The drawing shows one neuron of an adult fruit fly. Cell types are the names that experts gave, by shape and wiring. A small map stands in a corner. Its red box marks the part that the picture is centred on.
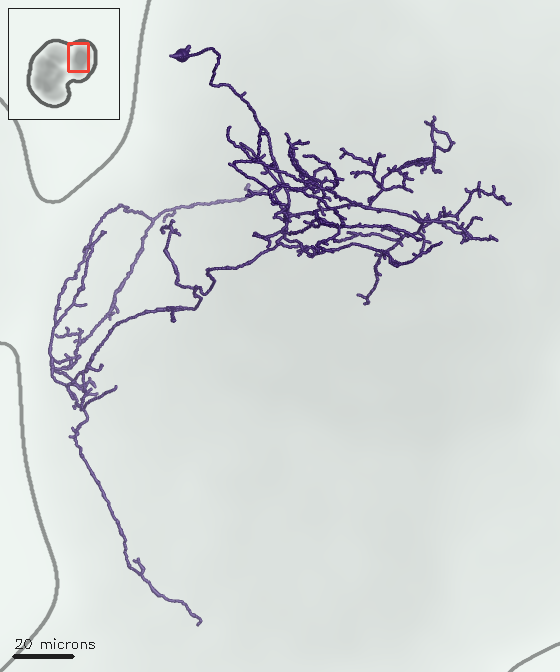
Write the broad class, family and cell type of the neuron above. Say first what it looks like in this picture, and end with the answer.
By the scale bar it is about 200 microns tall in this view. Dozens of branch ends can be seen. It is a nerve-cord intrinsic neuron. Its family is hemilineage 18B. The cell type is IN18B042.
